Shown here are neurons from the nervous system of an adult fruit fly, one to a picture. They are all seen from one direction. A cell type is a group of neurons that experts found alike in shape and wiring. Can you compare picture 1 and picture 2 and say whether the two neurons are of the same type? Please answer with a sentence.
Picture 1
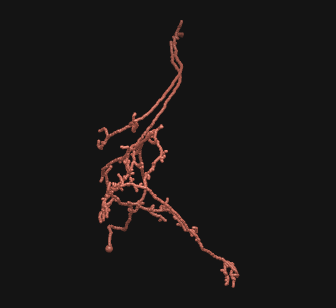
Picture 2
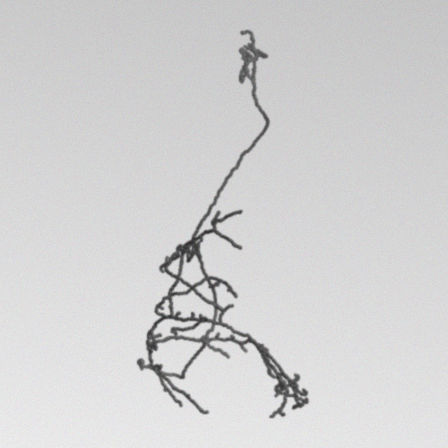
They are of different cell types.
